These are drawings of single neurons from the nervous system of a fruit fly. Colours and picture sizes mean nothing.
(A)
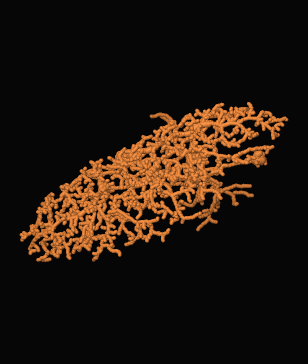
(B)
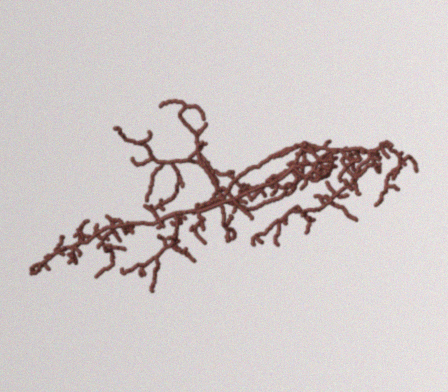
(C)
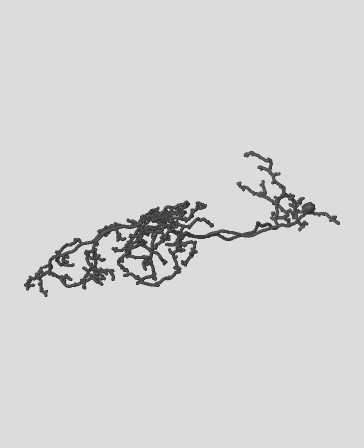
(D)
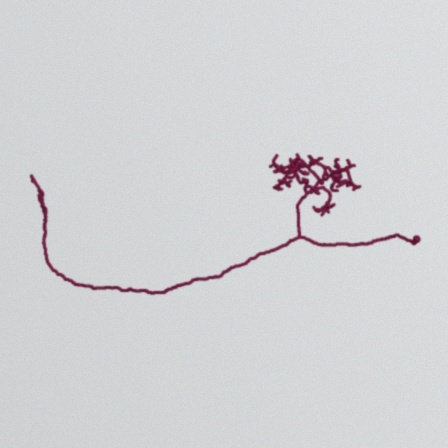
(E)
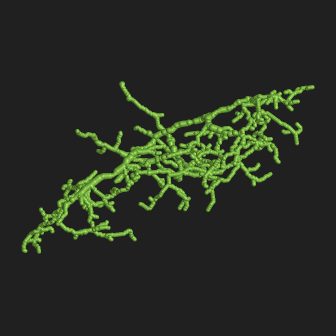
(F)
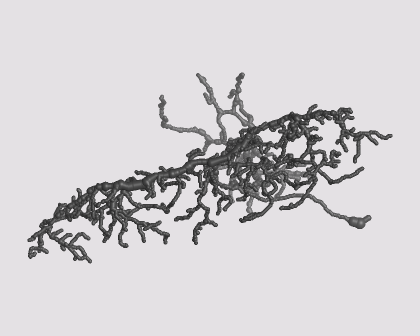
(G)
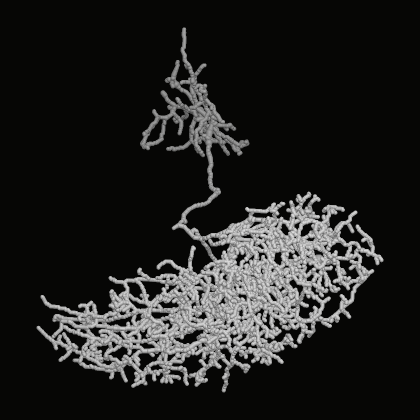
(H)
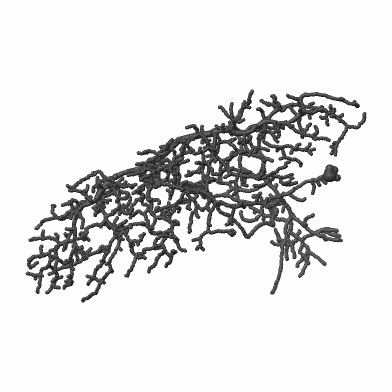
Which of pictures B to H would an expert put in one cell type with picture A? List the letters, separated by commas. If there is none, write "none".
B, C, E, F, G, H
